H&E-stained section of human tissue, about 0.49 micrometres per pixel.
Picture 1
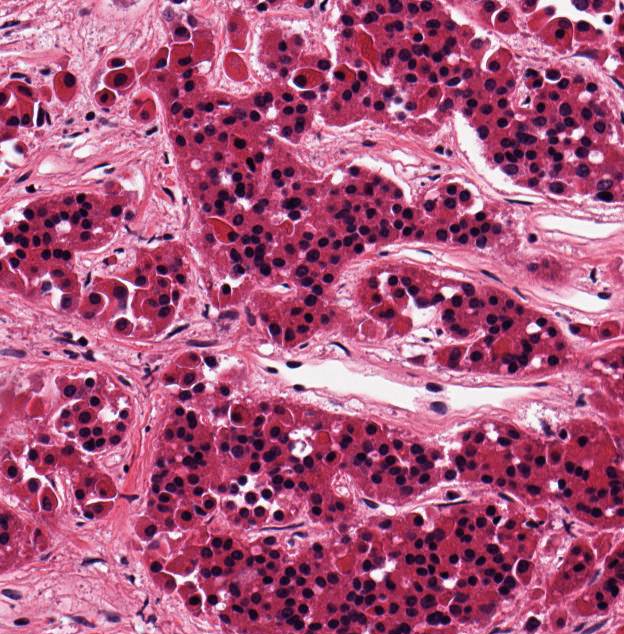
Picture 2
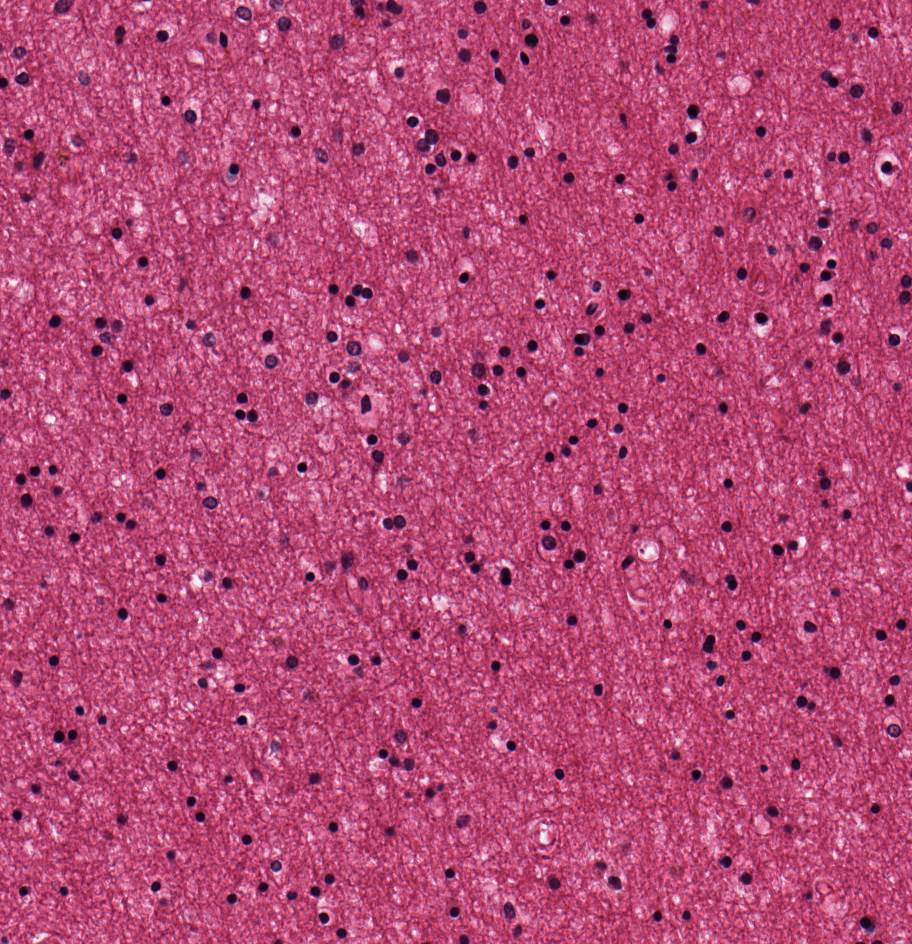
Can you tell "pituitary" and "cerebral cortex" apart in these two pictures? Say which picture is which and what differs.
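Pituitary in picture 1, cerebral cortex in picture 2. Picture 1: cells in solid nests and lobules, divided across the whole field by bands of fibrous stroma. Nest cells: abundant, deeply eosinophilic cytoplasm; nuclei round, dark, fairly uniform in size. Stroma: pale pink collagen, scattered spindle-shaped nuclei. Picture 2: uniform pink fibrillary matrix, cells scattered evenly, no organized units. Most nuclei small, round, darkly stained, similar in size; many ringed by a narrow clear halo rather than visible pink cytoplasm. A few scattered larger cells, e.g. right of centre, with paler, more open nuclei and pale cytoplasm.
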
